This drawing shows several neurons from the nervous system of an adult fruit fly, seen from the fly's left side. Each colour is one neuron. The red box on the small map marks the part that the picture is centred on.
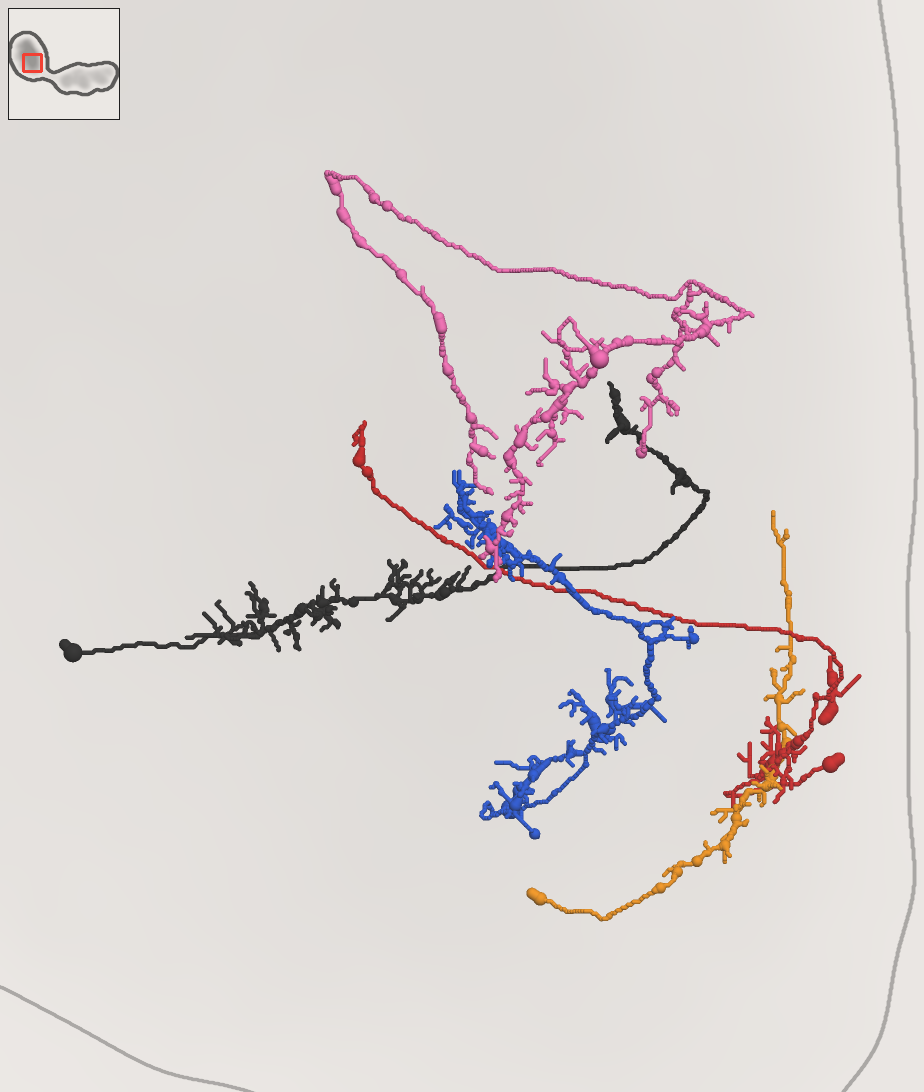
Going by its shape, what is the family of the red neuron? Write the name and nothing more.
Tm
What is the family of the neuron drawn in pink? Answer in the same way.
TmY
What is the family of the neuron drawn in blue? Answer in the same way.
Tm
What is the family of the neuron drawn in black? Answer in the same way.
Tm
